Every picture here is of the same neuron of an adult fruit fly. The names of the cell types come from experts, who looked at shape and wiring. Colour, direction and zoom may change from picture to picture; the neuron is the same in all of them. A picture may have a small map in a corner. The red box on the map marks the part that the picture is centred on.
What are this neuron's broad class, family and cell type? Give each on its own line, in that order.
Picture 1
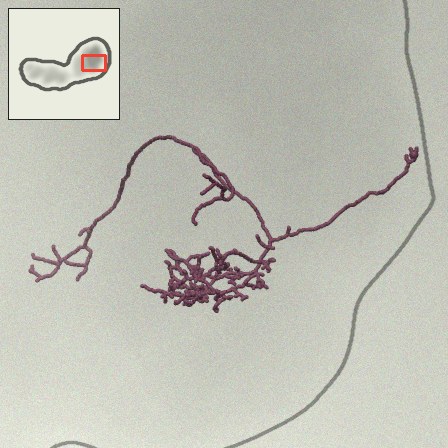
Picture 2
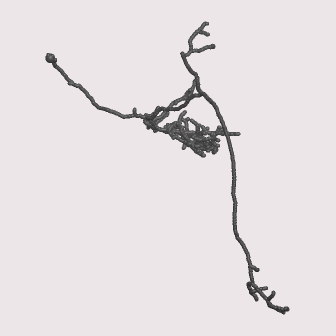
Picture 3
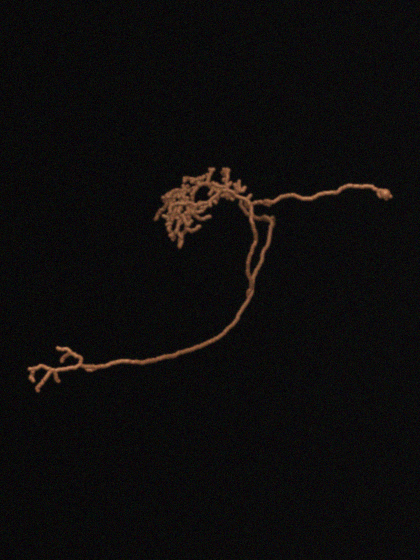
central-brain intrinsic neuron
hemilineage ALl1_ventral
CB2558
